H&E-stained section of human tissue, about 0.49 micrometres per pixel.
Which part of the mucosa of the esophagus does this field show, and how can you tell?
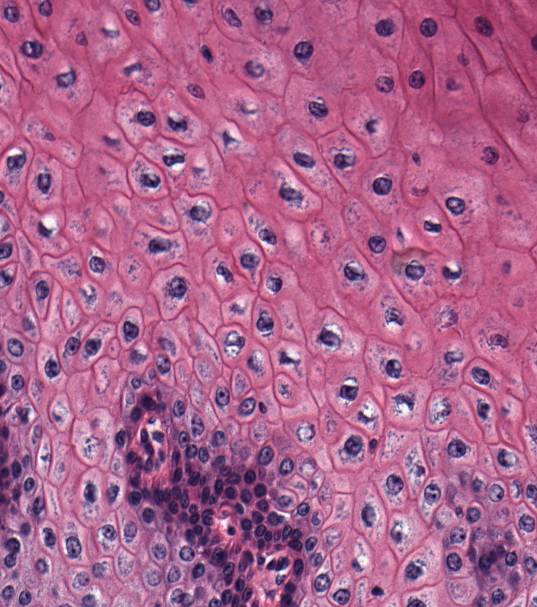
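Stratified squamous nonkeratinized epithelium. Sheets of closely packed polygonal cells fill nearly the whole field. Lower left and lower centre: small cells, crowded dark nuclei, little cytoplasm. Middle and upper field: abundant pink cytoplasm, sharp cell borders. Nucleated cells reach the top edge; no anucleate keratin layer.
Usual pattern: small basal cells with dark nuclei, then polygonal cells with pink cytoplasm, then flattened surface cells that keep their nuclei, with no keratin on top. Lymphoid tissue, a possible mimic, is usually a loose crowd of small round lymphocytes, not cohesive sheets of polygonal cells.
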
